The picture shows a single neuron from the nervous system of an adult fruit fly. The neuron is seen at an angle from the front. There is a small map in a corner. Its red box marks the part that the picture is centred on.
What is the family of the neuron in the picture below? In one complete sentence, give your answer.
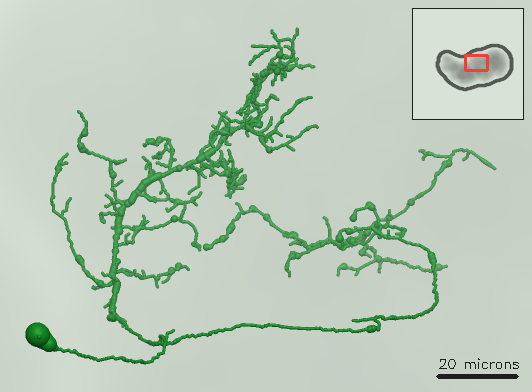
The neuron sits within family hemilineage SLPav1_medial.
